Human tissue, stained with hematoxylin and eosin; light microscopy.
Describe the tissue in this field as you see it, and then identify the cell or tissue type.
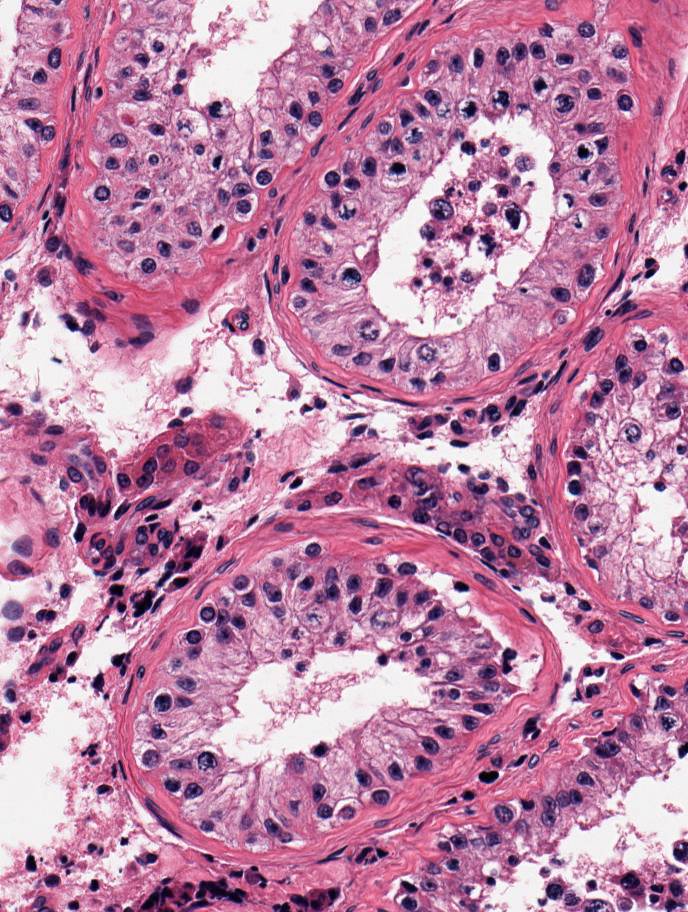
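Each tubule is ringed by a thick, layered pink collagenous wall holding flattened spindle-shaped nuclei. Several layers of cells line each tubule around a central lumen. At the left middle, a small cluster of polygonal cells with abundant pink cytoplasm lies between tubules. On the left side, the tissue between tubules is loose, with pale wispy material and open clear spaces. The tissue is testis.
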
